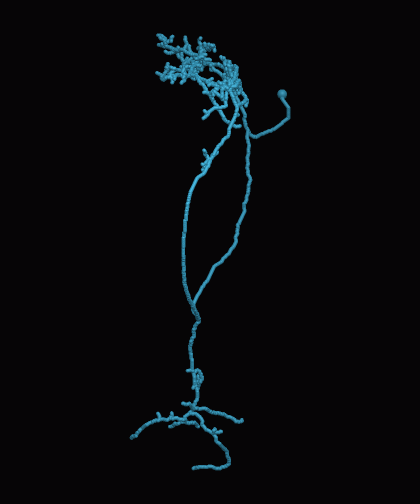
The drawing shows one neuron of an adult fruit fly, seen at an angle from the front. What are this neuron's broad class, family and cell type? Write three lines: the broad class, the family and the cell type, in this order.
central-brain intrinsic neuron
hemilineage DM2_central
CB4124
